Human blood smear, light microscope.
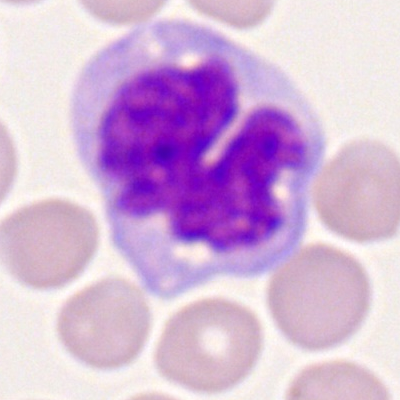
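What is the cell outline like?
Irregular, with some angular bulges rather than a smooth circle.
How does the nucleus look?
Folded, with a deep narrow cleft cutting in from the upper right; no nucleolus can be seen.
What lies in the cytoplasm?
A few small clear vacuoles.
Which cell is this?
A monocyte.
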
